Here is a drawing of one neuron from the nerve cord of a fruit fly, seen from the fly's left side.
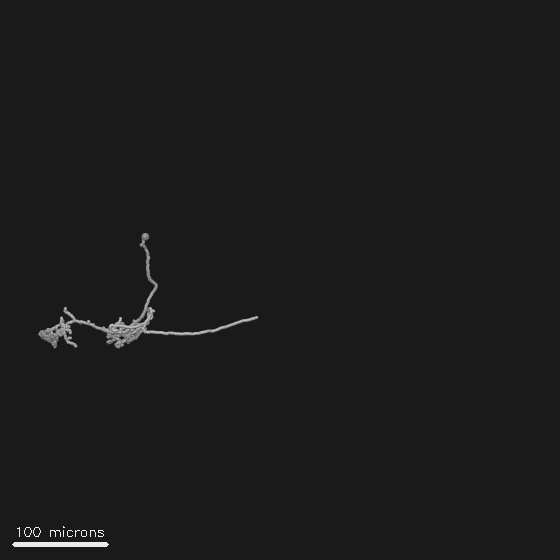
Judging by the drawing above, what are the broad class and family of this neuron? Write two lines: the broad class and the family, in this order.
nerve-cord intrinsic neuron
hemilineage 23B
